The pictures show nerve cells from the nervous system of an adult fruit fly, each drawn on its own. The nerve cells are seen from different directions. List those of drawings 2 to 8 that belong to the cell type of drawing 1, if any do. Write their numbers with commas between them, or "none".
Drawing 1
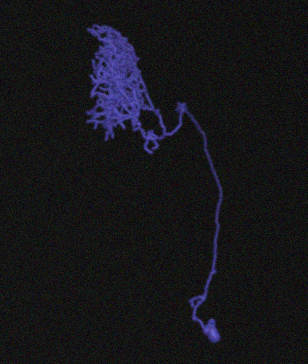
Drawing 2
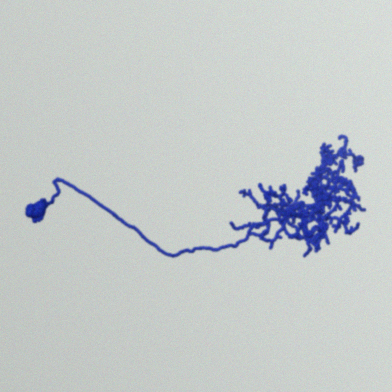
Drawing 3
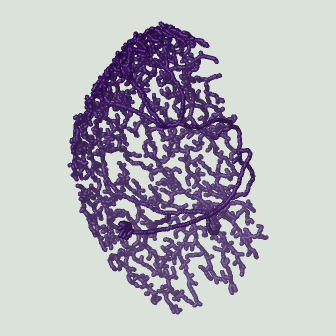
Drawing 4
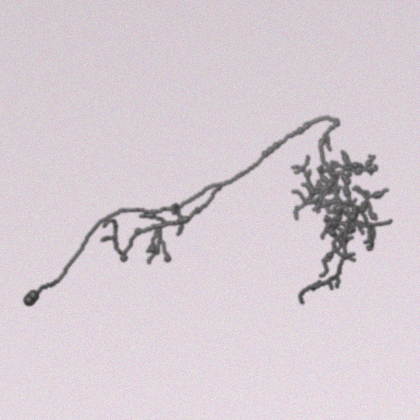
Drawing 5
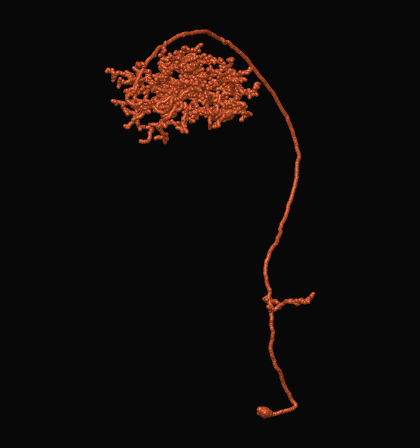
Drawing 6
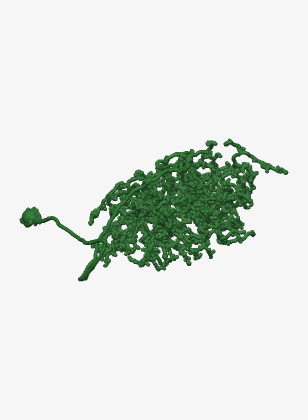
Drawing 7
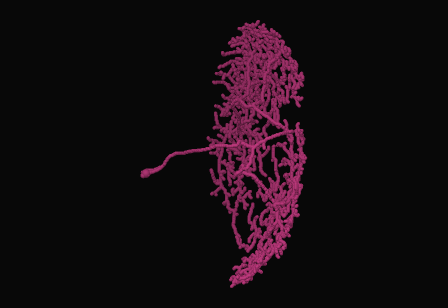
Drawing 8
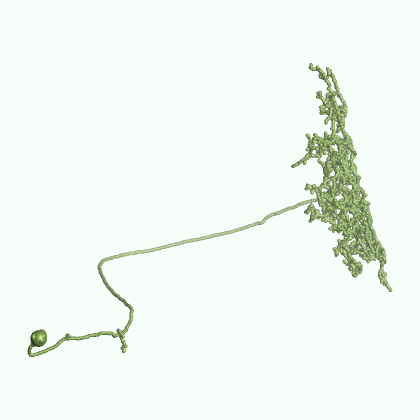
2, 5, 6, 8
